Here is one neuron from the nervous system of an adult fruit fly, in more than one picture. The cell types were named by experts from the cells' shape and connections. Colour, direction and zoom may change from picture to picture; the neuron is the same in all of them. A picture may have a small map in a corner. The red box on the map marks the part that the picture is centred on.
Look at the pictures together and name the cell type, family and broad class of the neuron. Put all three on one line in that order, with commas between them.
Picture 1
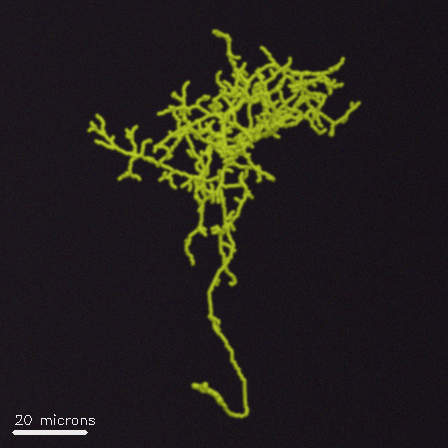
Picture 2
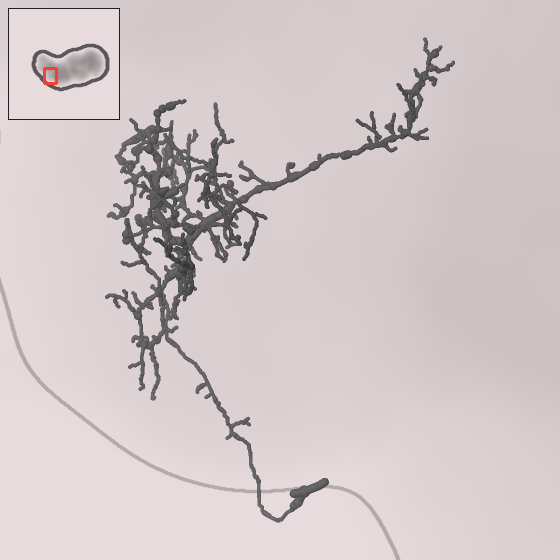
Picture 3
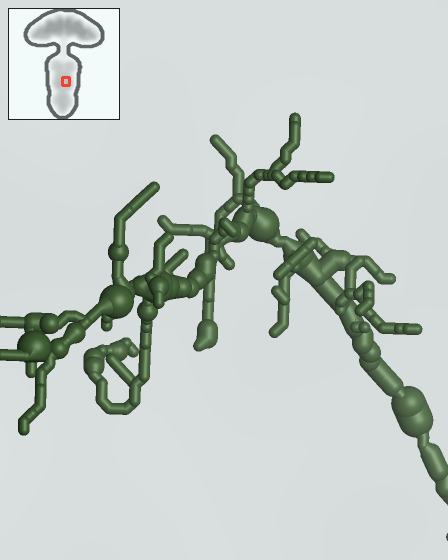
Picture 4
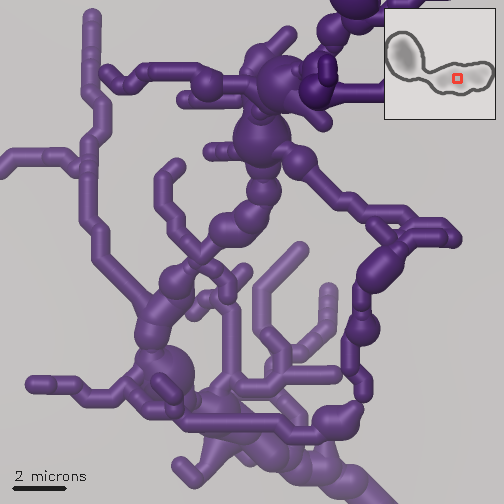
IN13A042, hemilineage 13A, nerve-cord intrinsic neuron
